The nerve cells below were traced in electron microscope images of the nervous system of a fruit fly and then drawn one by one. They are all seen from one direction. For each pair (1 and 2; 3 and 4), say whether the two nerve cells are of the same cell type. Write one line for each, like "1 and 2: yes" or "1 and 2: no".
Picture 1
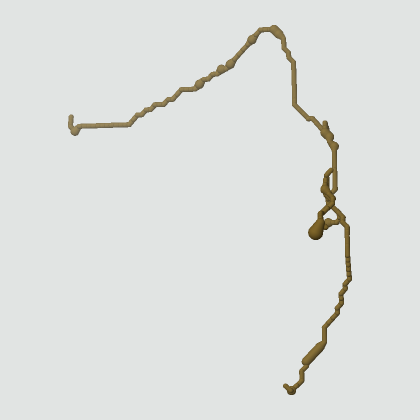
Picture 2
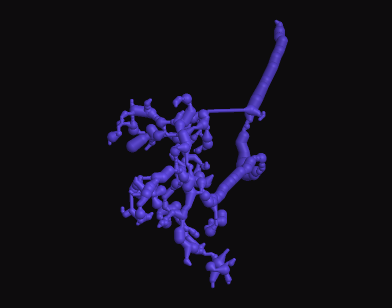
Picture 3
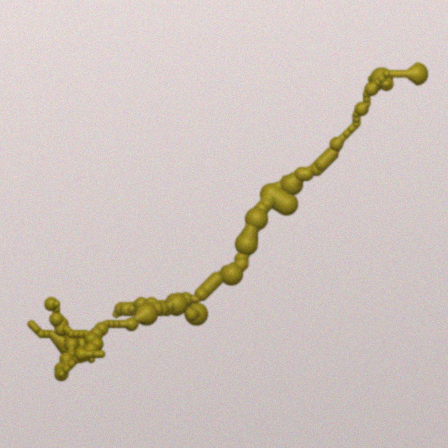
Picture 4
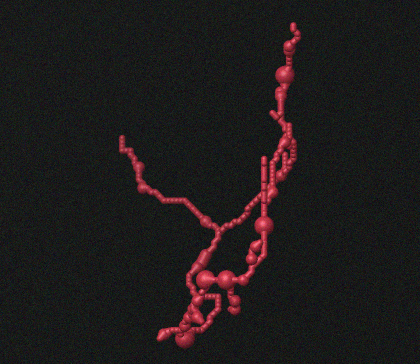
1 and 2: no
3 and 4: no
